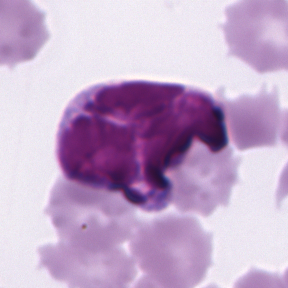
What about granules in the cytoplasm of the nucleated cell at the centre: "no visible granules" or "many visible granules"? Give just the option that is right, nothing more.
No visible granules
